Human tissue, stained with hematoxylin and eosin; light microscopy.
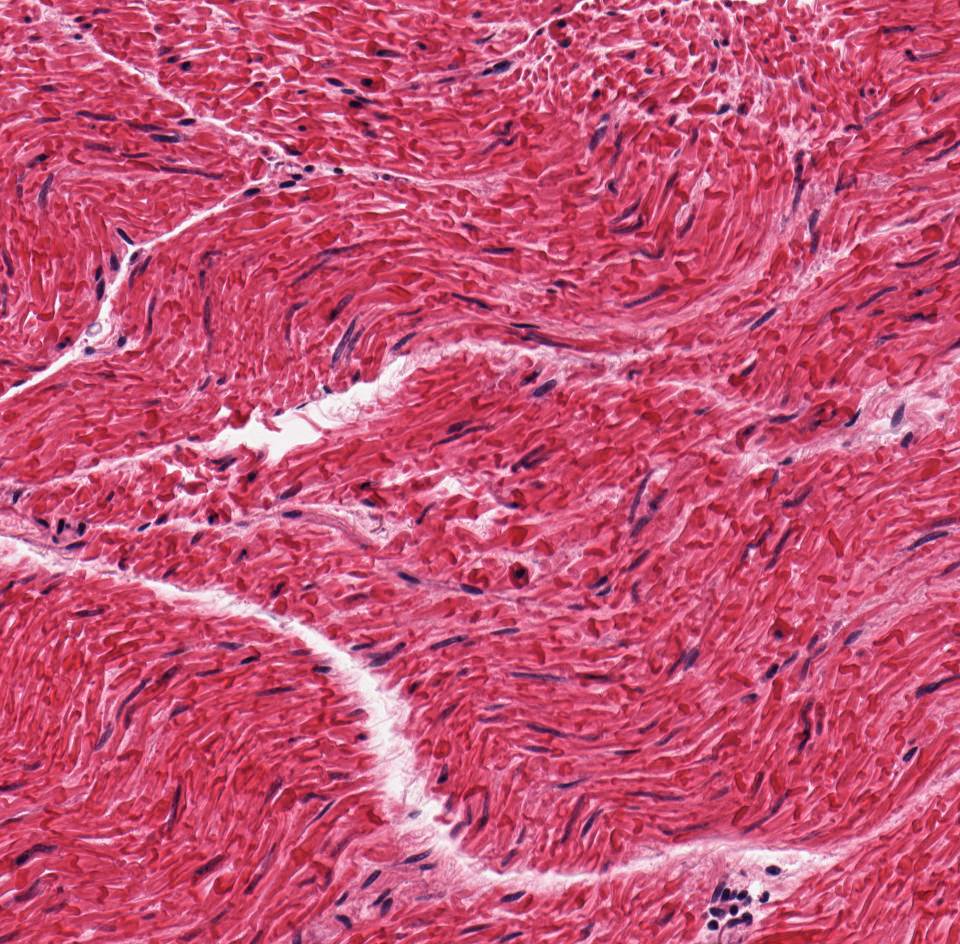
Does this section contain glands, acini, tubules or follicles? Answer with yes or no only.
No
